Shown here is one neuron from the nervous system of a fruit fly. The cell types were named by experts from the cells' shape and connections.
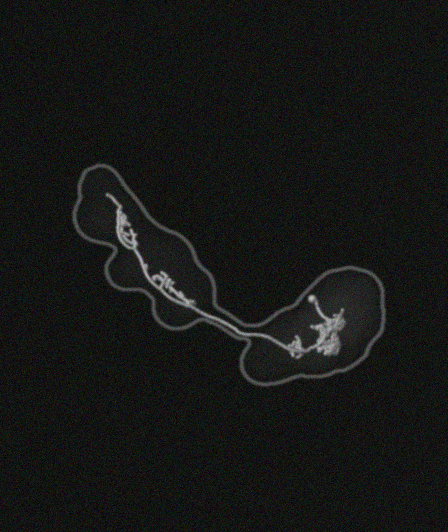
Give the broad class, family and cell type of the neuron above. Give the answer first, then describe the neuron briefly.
Its broad class is descending neuron. Its family is hemilineage DM6_central1. The cell type is DNpe050. As drawn here it is wider than it is tall.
